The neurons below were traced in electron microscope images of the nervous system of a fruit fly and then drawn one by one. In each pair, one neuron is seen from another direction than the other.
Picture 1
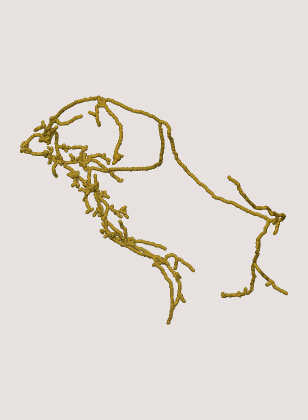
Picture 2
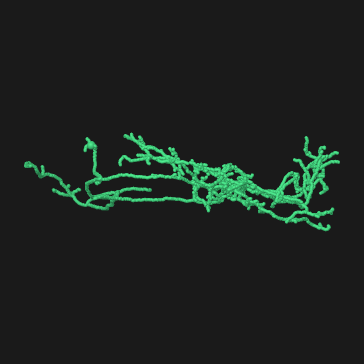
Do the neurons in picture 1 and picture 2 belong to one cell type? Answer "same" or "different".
different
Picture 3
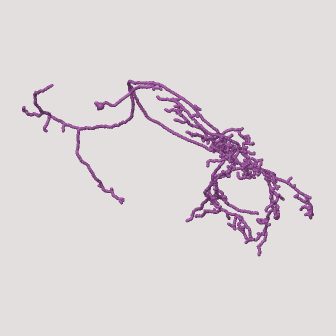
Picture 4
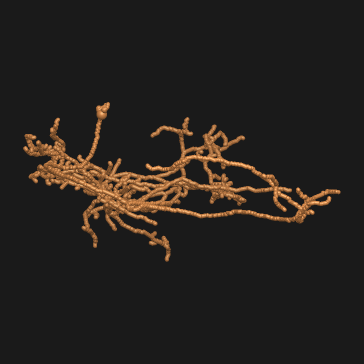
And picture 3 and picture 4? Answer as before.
same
